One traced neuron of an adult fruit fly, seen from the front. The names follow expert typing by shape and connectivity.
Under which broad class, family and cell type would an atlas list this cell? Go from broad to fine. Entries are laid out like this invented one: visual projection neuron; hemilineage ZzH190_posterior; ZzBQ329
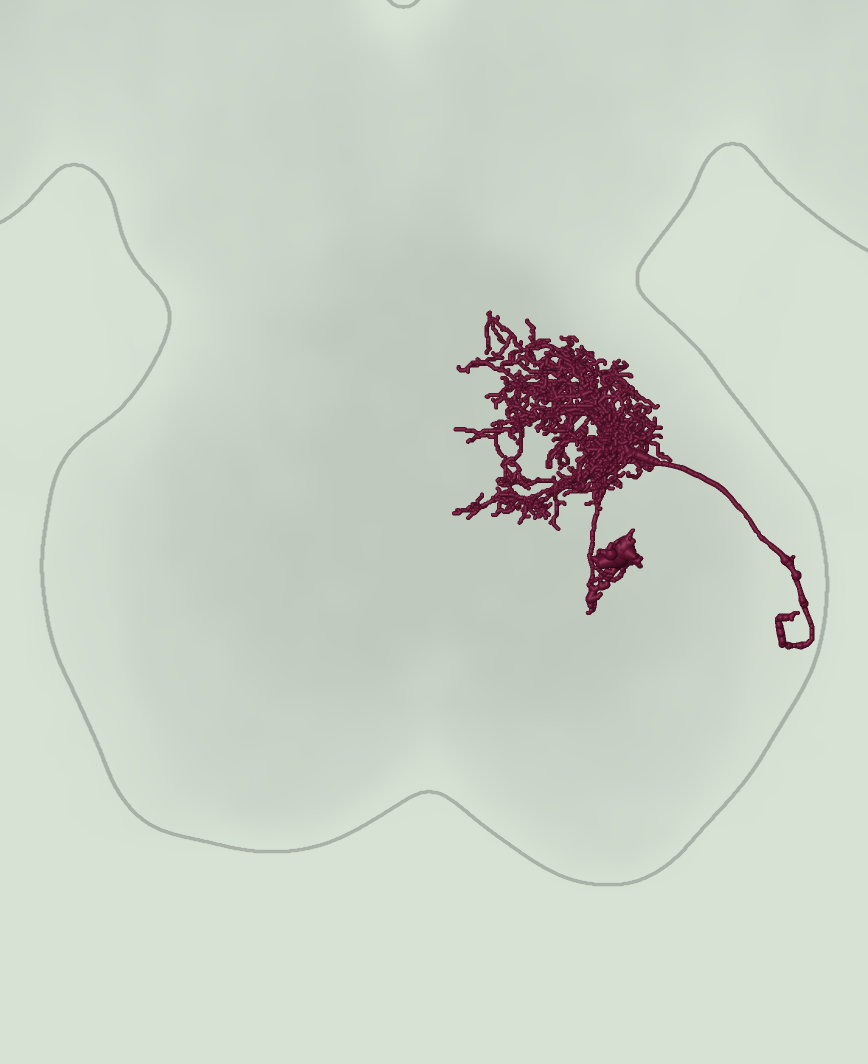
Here: motor neuron of the nerve cord; hemilineage 16B; MNnm08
